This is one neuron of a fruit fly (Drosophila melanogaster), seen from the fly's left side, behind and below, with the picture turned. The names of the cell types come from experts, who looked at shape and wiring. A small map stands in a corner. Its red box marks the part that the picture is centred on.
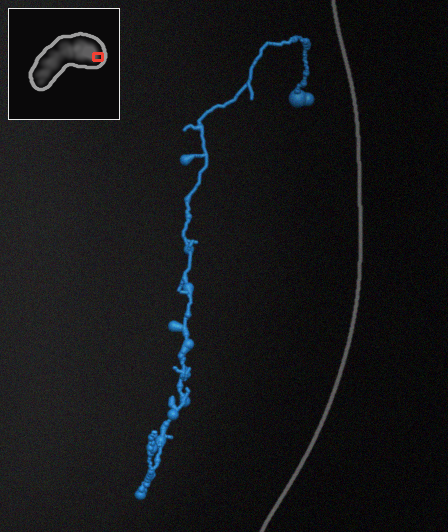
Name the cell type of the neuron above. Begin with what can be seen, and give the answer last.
In this view it is more than twice as tall as it is wide. It is an optic-lobe intrinsic neuron. It is of cell type Dm3b.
